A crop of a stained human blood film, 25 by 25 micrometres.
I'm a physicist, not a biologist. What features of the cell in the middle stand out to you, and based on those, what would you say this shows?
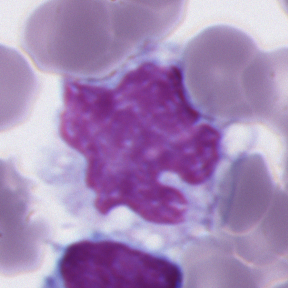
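First, the nucleus stains a reddish magenta-purple. Second, its chromatin is fairly fine and mottled with small paler spots rather than coarsely clumped. Third, the cytoplasm shows no distinct coarse coloured granules. Fourth, the outer border is irregular and poorly defined rather than smooth and round. The cell is a monocyte.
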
